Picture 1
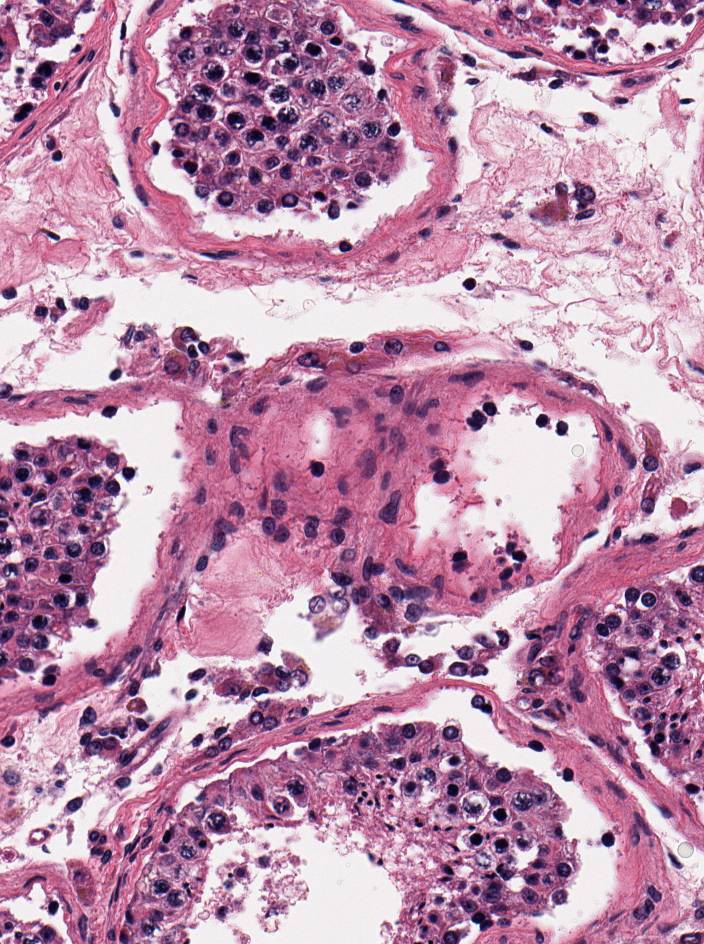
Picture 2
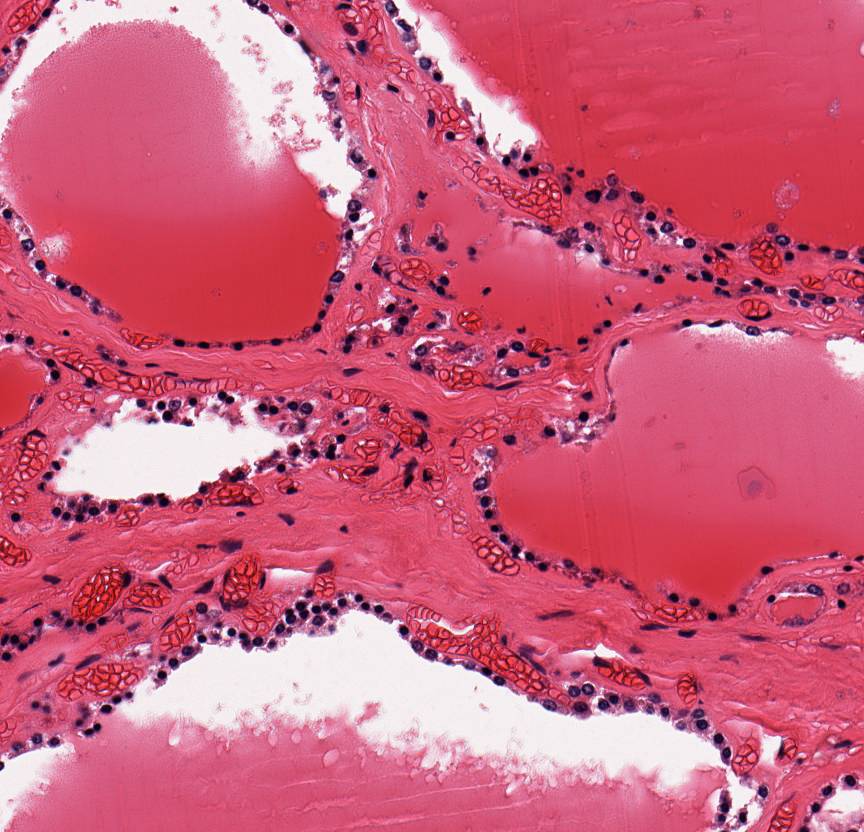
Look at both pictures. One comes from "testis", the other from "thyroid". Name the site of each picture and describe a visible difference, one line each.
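Picture 1 is from the testis. The top, left and bottom tubules are crowded with many layers of cells with round, dark nuclei.
Picture 2 is from the thyroid. Each follicle is lined by a single layer of flattened cells.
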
